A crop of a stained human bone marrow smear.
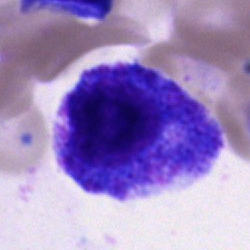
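Promyelocyte in a bone marrow smear. Notice its roughly oval outline, and how granules lie over the nucleus so that its edges are hidden. Look toward the lower right: that part is paler, with purplish granules spaced more widely. Pale red cells touch its upper edge.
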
